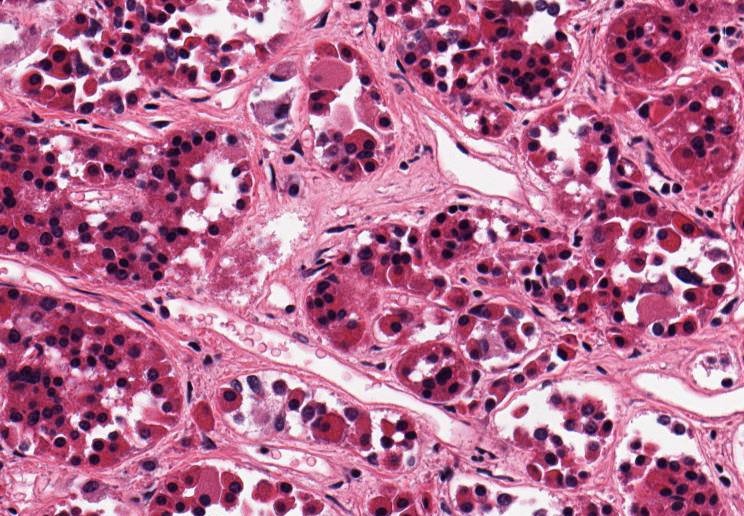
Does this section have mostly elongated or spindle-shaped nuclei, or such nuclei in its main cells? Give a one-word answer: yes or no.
No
